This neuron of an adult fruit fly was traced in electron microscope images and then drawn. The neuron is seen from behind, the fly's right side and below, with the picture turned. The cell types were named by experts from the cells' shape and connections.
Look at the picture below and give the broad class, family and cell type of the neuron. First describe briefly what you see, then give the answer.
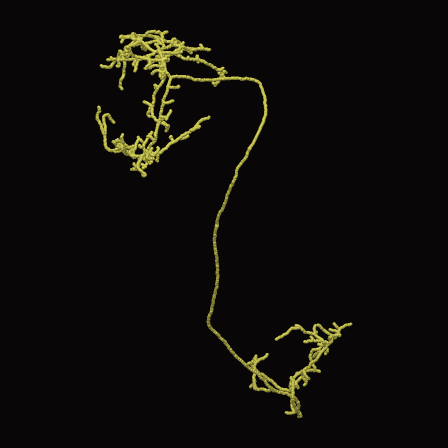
The picture shows dozens of branch ends. As drawn here it is taller than it is wide. Its broad class is ascending neuron. The family is hemilineage 04B. Its cell type is AN04B003.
